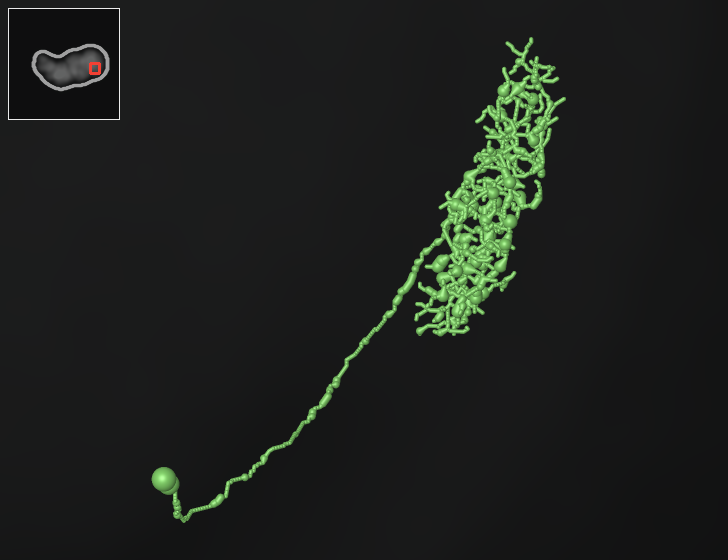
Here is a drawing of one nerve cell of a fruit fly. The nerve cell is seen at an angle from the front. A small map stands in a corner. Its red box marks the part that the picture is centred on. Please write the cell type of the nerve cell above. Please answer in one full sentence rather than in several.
The cell type held by this nerve cell is Pm1.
